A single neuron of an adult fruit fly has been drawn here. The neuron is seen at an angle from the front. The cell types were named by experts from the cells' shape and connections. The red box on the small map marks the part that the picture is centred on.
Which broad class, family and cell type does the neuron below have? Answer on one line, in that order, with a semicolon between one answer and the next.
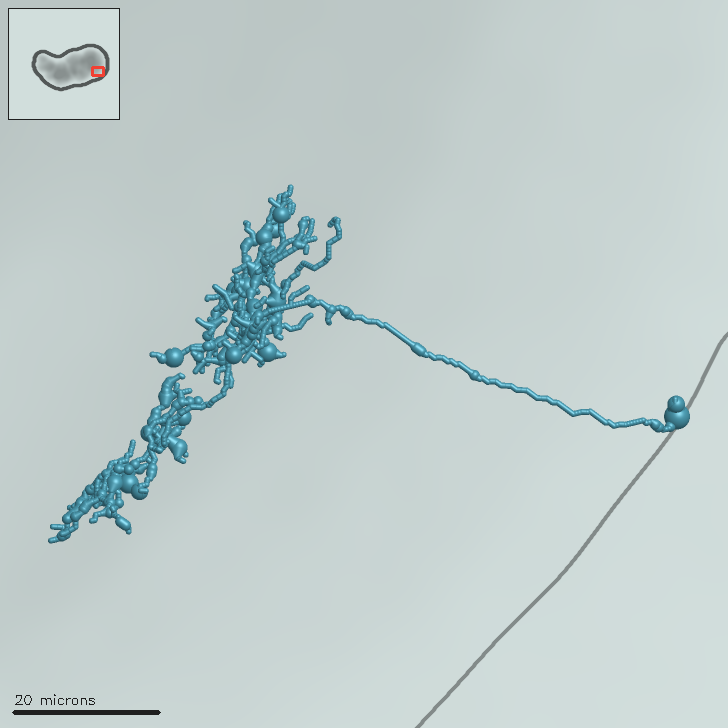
optic-lobe intrinsic neuron; Cm; Cm5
